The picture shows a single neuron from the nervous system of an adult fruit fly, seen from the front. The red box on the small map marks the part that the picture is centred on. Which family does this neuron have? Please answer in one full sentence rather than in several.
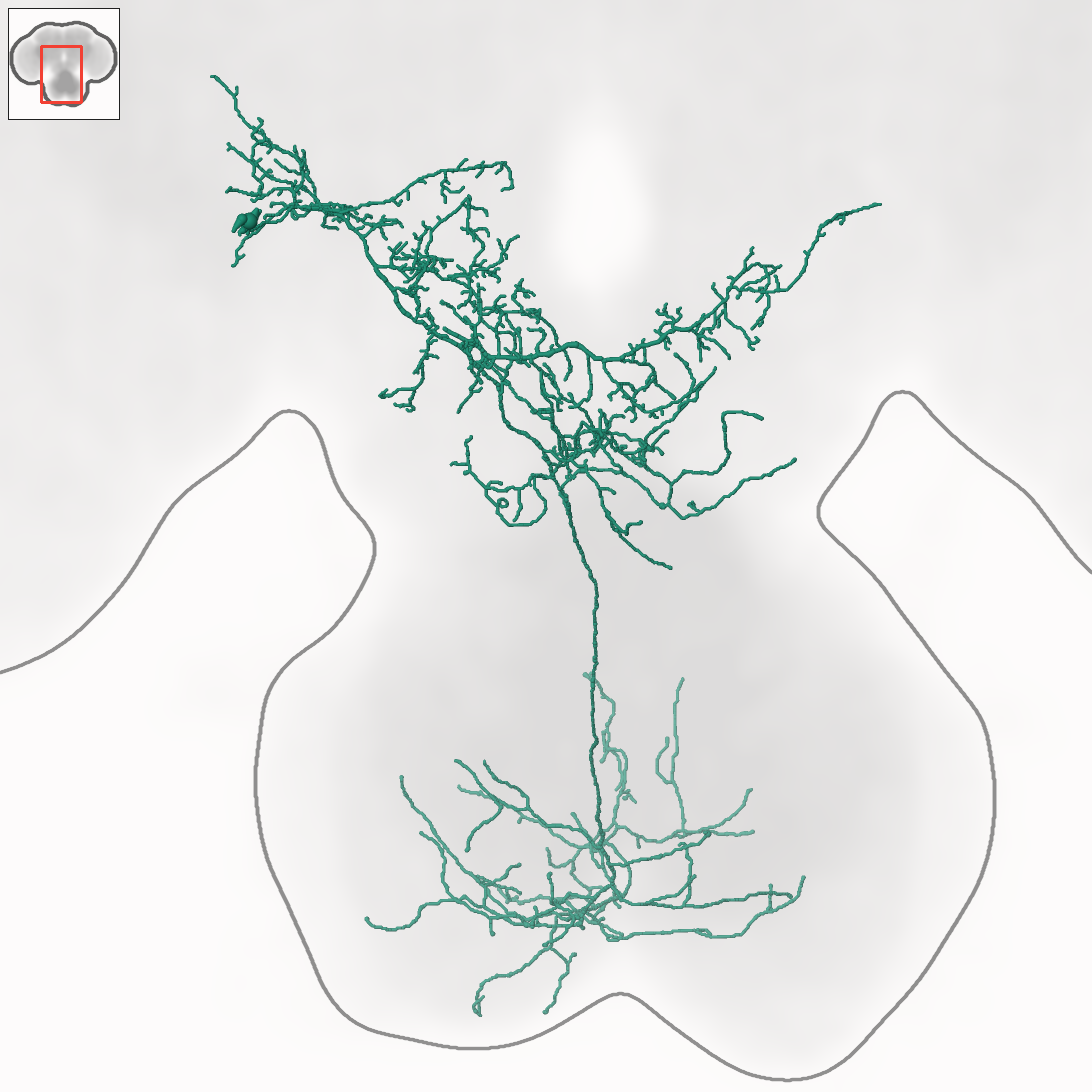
One member of family DNde is this neuron.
